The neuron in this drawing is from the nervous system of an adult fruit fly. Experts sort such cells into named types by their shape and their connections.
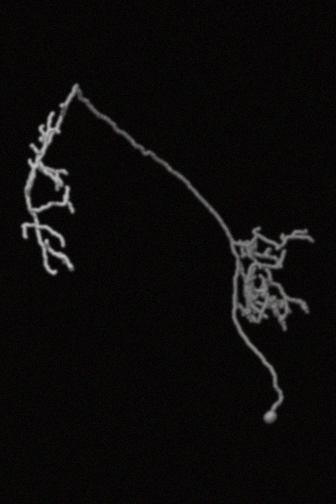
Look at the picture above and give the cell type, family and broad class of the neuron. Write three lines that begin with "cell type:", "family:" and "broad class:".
cell type: VP1m+VP2_lvPN2
family: hemilineage ALlv1
broad class: central-brain intrinsic neuron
